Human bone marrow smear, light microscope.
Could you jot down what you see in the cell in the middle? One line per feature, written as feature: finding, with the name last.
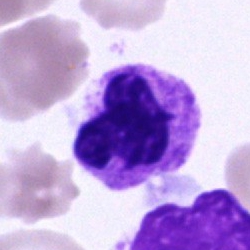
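Outline: roughly round, as far as I can tell.
Nucleus: irregular, its outline folded and indented.
Position: the nucleus sits toward the left side.
Cytoplasm: a lilac-purple rim, widest on the right.
Name: segmented neutrophil.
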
